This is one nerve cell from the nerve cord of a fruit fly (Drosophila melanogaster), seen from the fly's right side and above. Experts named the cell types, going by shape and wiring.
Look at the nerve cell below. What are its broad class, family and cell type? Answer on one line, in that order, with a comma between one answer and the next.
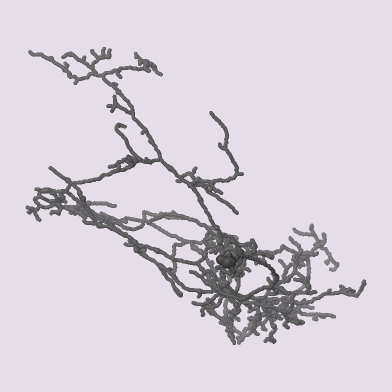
nerve-cord intrinsic neuron, hemilineage 17A, IN17A078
